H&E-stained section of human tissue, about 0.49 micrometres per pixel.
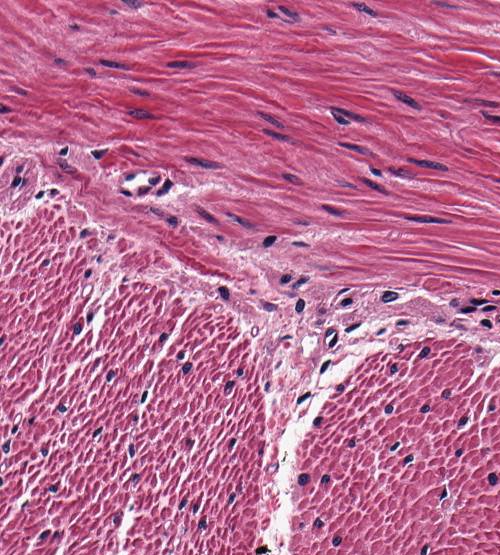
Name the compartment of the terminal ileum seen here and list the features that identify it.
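You're seeing smooth muscle. In the upper band the nuclei are elongated and cigar-shaped, lying parallel to the fibres. Below, the cells show as small pink polygonal profiles, only a minority with a round central nucleus.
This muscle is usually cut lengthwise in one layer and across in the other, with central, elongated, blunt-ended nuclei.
The cytoplasm is evenly eosinophilic, with no cross-striations.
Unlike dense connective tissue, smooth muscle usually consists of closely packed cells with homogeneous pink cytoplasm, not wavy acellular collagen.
Thin pale connective tissue strands divide that cross-cut muscle into bundles.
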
